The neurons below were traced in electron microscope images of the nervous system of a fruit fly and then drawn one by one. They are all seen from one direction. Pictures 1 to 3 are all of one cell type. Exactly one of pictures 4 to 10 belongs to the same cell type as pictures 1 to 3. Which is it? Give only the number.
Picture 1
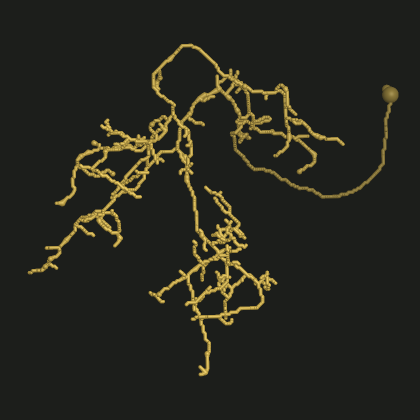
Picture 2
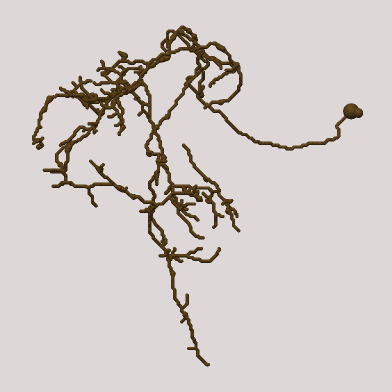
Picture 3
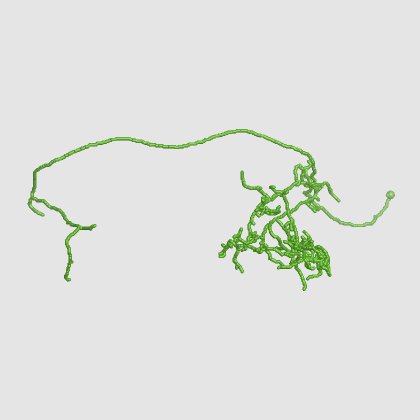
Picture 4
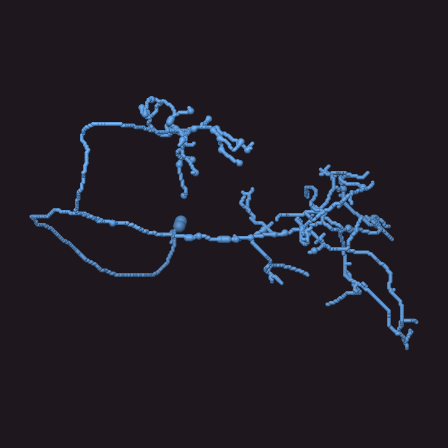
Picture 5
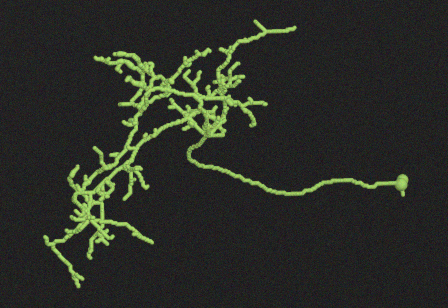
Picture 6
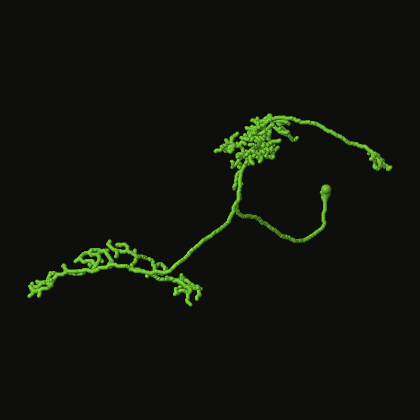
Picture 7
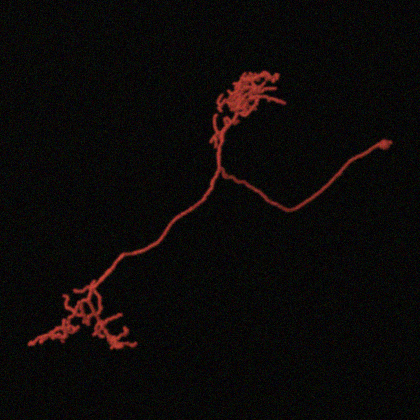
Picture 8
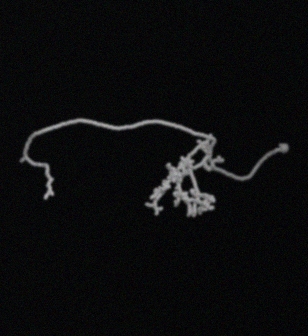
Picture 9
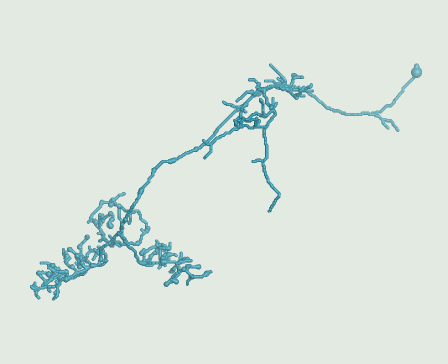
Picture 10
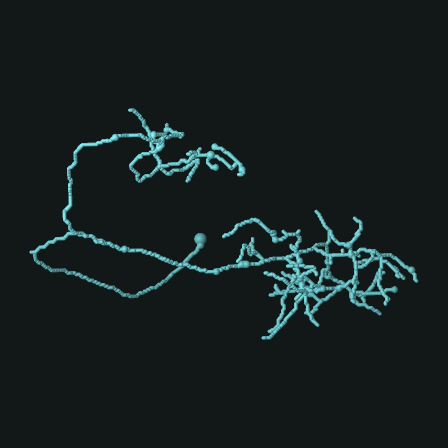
8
